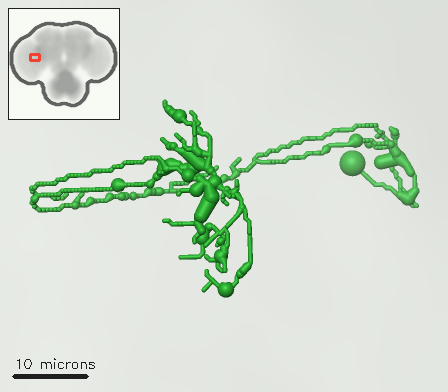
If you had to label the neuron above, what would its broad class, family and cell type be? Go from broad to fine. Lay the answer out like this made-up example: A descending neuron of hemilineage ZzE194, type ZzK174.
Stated: An optic-lobe intrinsic neuron of the T family, type T4a.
